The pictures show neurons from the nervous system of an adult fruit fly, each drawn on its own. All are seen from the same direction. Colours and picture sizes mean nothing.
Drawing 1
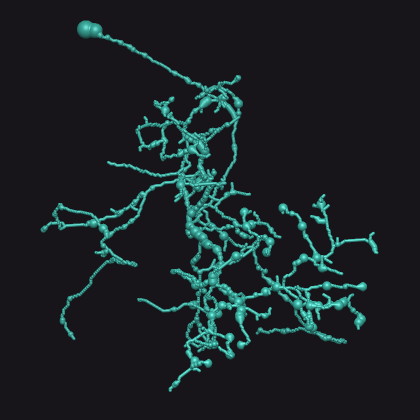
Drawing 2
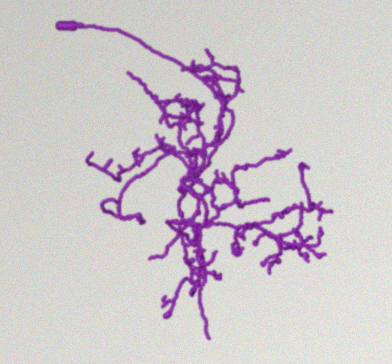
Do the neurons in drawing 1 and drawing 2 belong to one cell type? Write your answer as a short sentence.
They are of the same cell type.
